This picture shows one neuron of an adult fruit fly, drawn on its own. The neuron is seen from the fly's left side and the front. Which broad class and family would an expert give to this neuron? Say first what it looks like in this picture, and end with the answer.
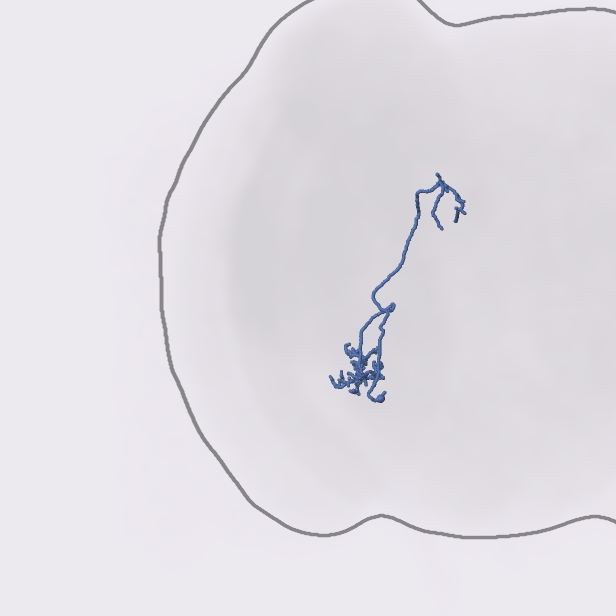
In this view it is taller than it is wide. This is a visual projection neuron. Its family is hemilineage LHl4_posterior.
